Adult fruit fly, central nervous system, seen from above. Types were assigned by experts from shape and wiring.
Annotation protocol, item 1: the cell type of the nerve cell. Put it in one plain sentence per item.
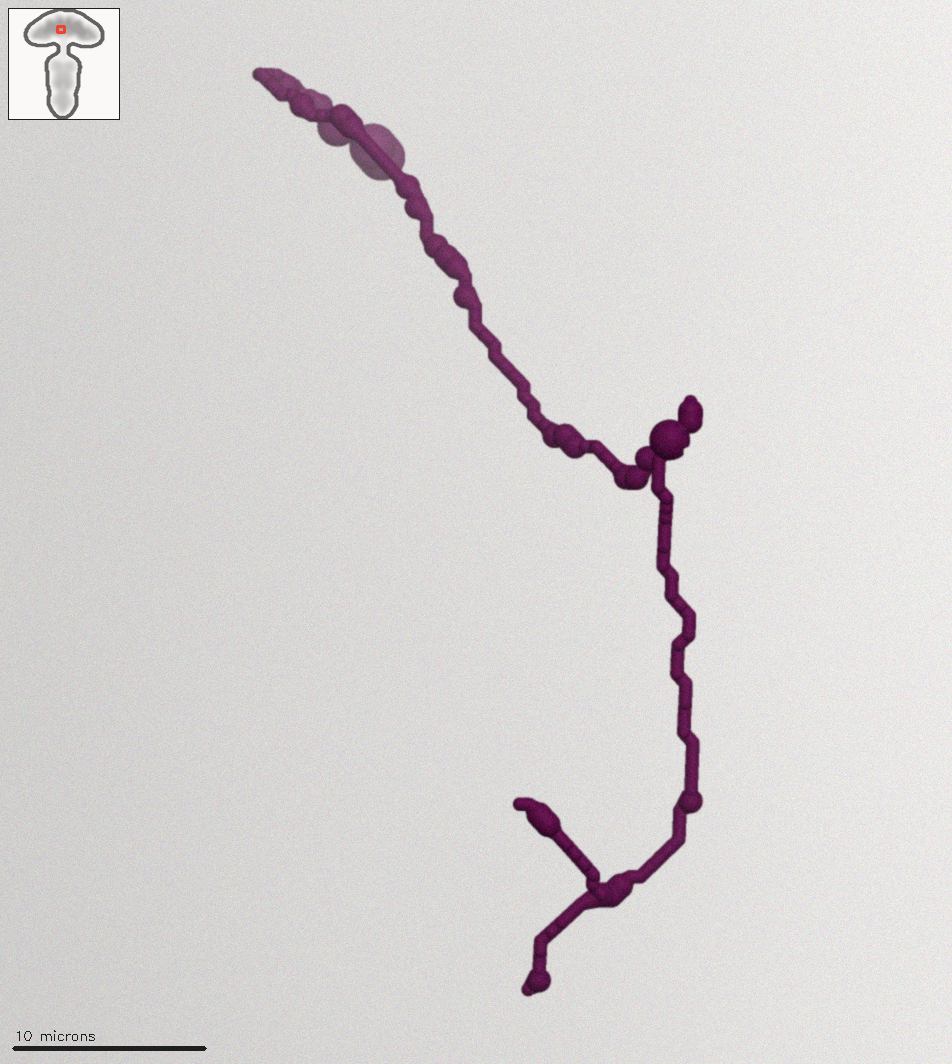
The cell type is BM_InOm.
